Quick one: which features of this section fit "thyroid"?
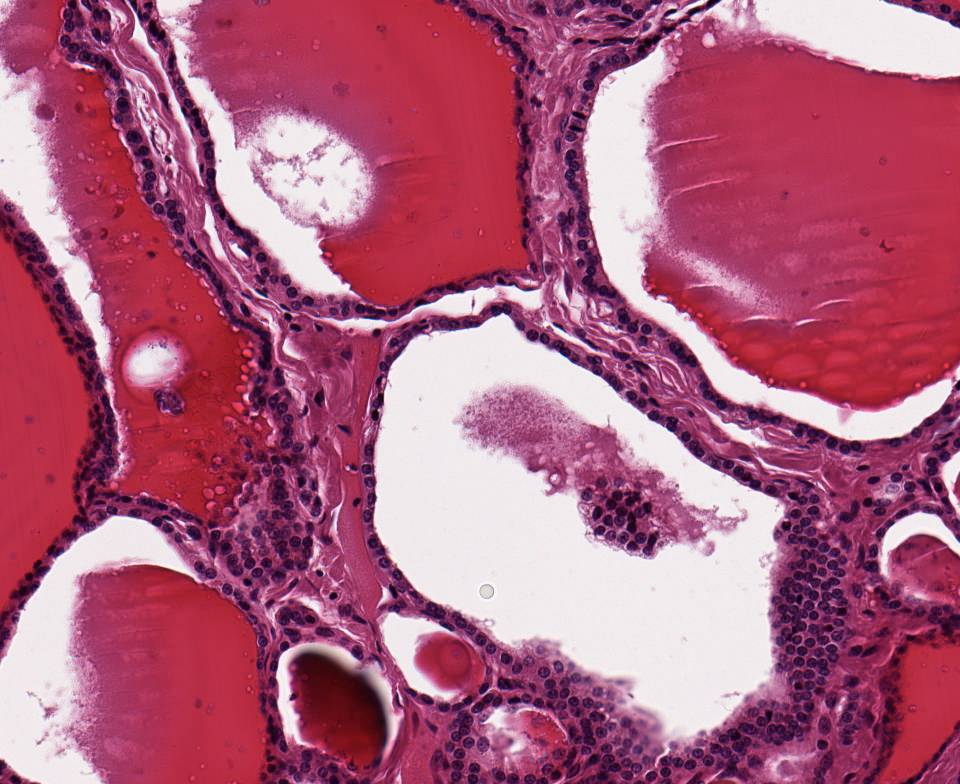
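This section is thyroid.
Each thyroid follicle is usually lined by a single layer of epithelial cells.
Here the follicles are lined by one layer of flattened to low cuboidal cells with small, round, dark nuclei, which goes with that.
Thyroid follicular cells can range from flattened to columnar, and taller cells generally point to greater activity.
These cells fall within that range, at its flatter end. The colloid has retracted from the lining epithelium, leaving clear white gaps at the follicle edges, and in the upper right follicle it shows fine parallel crack lines from sectioning. Thin strands of pink fibrous stroma with elongated nuclei run between the follicles.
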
